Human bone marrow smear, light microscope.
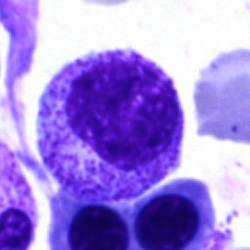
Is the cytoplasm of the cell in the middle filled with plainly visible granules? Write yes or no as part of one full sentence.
Yes, what is seen in its cytoplasm is many granules.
